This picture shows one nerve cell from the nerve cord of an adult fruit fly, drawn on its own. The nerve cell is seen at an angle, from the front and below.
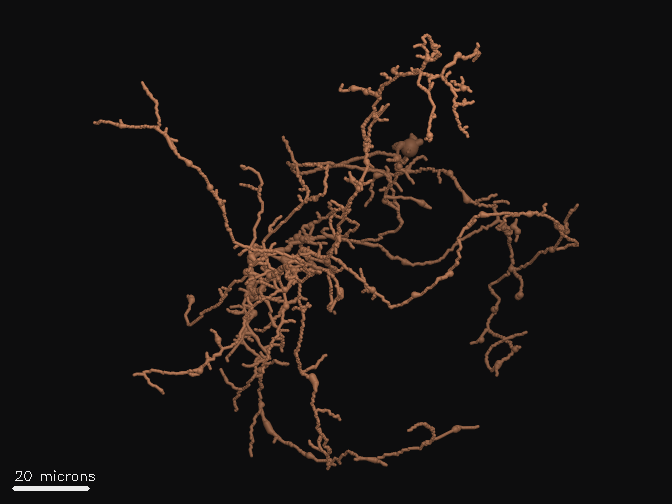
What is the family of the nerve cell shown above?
hemilineage 03A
